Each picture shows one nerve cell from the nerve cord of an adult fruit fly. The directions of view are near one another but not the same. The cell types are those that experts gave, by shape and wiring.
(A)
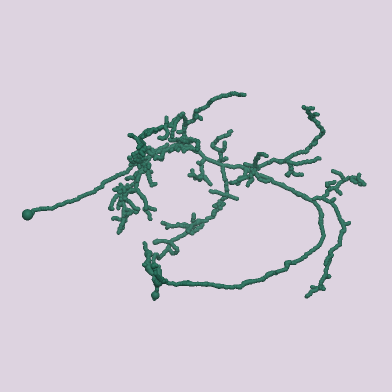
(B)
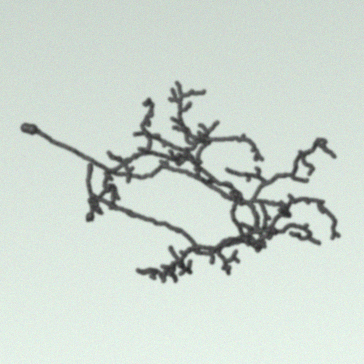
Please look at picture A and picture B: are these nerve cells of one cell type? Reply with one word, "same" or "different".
same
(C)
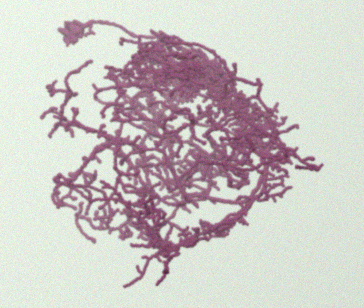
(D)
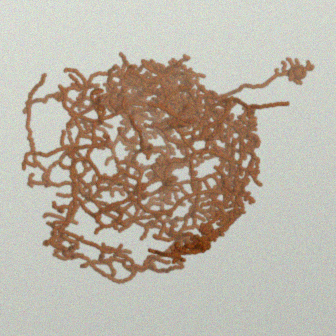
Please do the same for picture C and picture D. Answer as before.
same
